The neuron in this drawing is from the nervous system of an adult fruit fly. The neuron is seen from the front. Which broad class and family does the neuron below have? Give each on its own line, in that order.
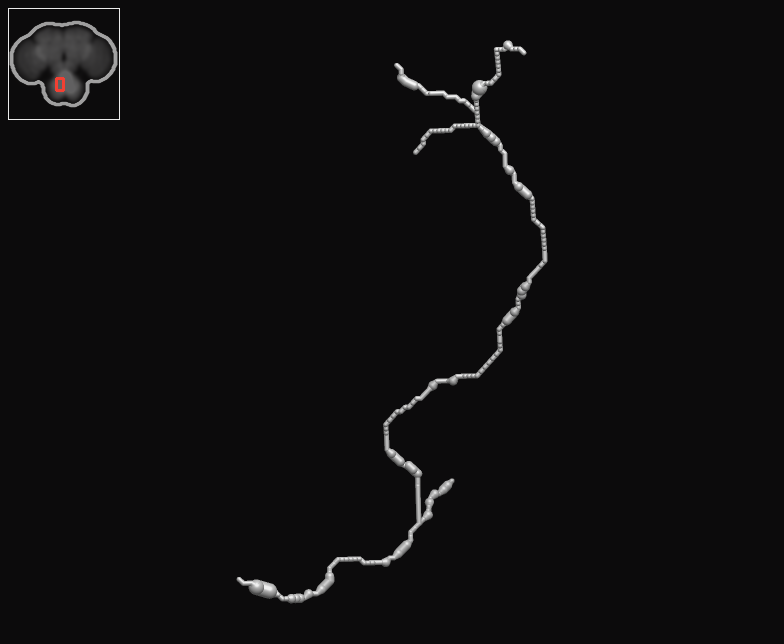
sensory neuron entering the nerve cord
class mechanosensory tactile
